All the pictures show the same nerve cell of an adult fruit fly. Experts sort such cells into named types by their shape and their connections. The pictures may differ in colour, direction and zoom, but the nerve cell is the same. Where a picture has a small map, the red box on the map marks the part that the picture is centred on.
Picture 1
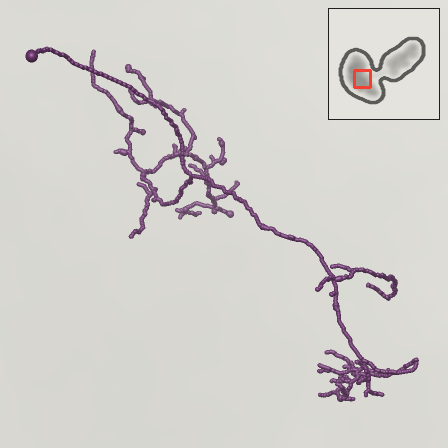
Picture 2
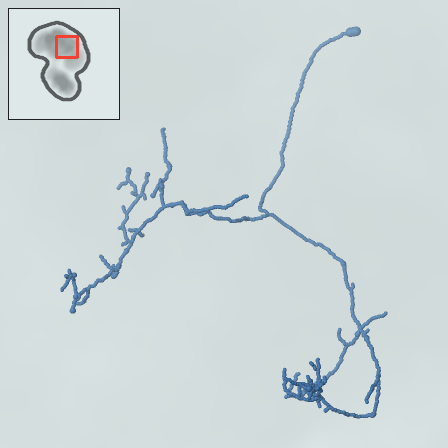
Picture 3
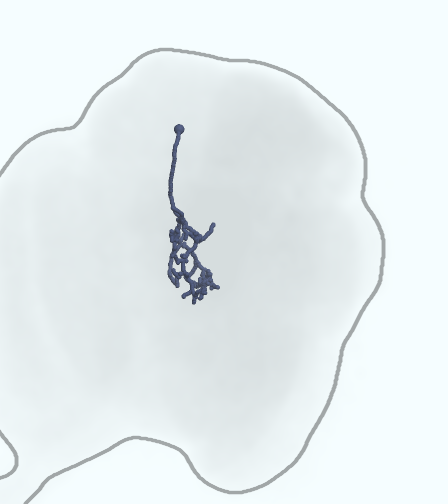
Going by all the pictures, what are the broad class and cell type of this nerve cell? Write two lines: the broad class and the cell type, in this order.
central-brain intrinsic neuron
PS150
